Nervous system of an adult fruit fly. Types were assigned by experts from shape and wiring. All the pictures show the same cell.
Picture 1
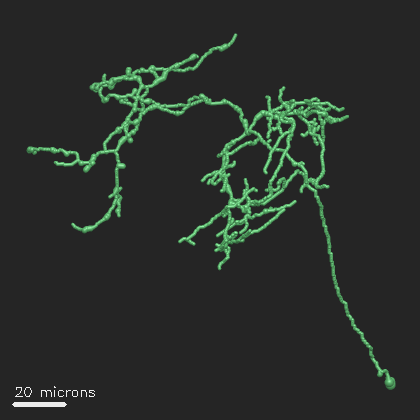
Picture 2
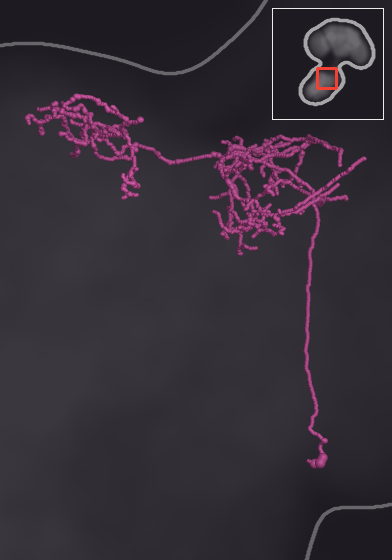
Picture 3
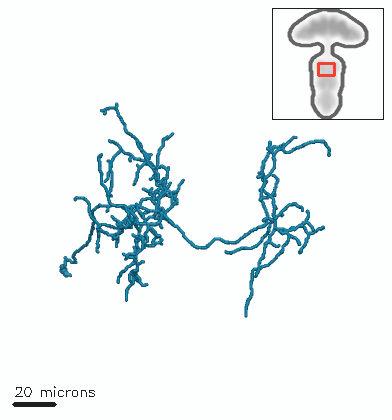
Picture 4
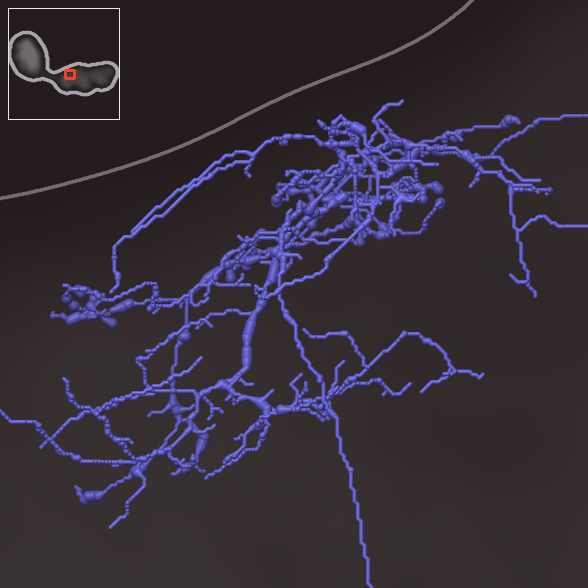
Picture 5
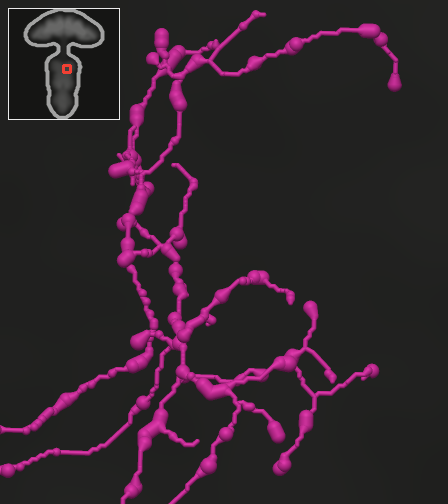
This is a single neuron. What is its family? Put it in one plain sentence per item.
The family is hemilineage 06A.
